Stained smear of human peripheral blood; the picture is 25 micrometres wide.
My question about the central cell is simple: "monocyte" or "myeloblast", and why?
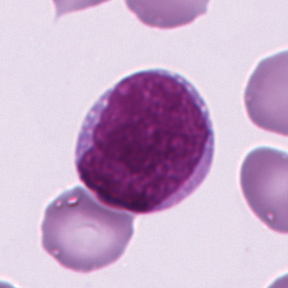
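The central cell is a myeloblast. Its nucleus is oval in outline, about 12 by 10 micrometres, and fills about 80% of the cell's area; the cell itself is about 13 micrometres across.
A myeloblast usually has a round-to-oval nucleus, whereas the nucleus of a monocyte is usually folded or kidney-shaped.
The cytoplasm forms only a thin rim around the nucleus.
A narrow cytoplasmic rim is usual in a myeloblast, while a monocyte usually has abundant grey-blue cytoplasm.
The rim is pale greyish-lavender, much lighter than the nucleus, with no vacuoles, and the cell's outline is smooth and rounded.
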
